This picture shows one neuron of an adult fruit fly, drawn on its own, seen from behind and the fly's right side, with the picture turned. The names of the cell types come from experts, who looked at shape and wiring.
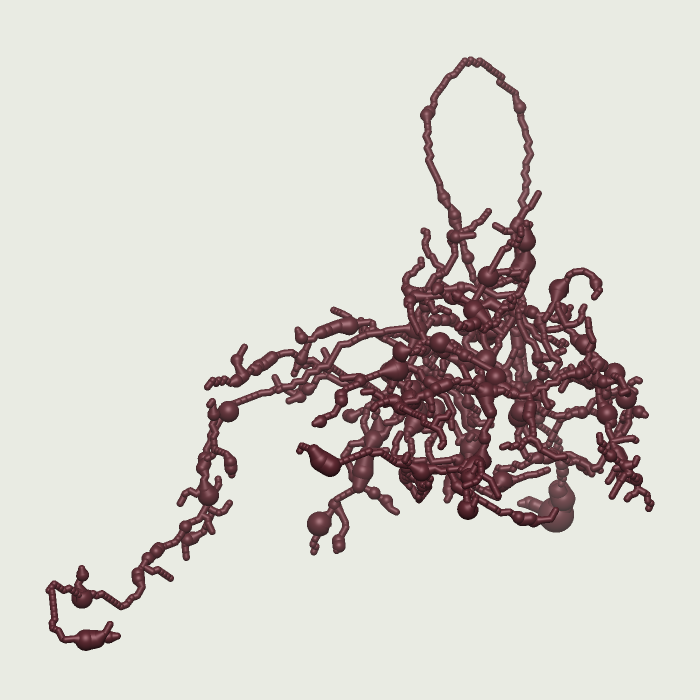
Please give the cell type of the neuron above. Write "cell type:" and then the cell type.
cell type: CB2678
